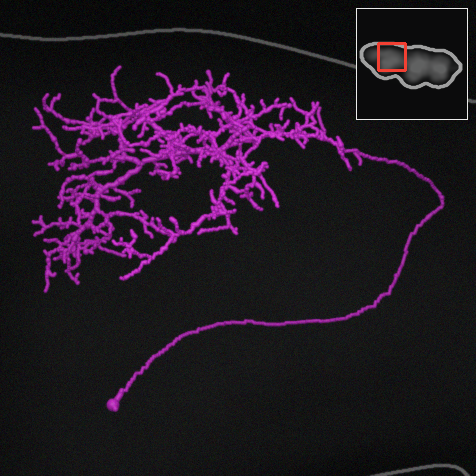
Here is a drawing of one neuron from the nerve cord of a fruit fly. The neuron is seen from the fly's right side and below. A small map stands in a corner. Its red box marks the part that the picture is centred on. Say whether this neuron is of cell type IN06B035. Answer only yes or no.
no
